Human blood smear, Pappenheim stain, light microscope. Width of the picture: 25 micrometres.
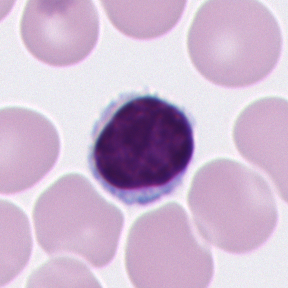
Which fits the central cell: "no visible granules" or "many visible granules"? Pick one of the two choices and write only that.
No visible granules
